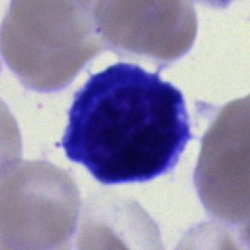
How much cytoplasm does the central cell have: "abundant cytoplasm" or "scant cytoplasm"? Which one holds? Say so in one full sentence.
Its nucleus occupies most of the cell.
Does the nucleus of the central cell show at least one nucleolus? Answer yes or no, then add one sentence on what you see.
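No. No nucleolus can be seen in the nucleus.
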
